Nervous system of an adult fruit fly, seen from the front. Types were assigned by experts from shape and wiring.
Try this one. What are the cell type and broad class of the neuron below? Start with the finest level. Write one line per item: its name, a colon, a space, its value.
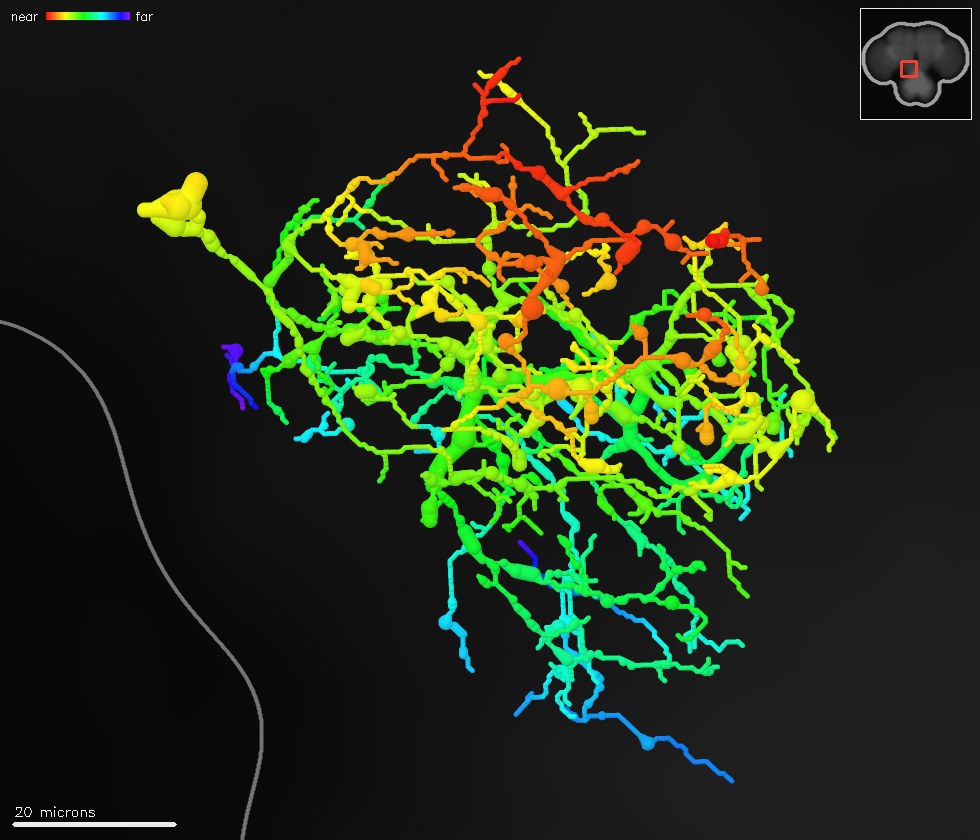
cell type: GNG207
broad class: central-brain intrinsic neuron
